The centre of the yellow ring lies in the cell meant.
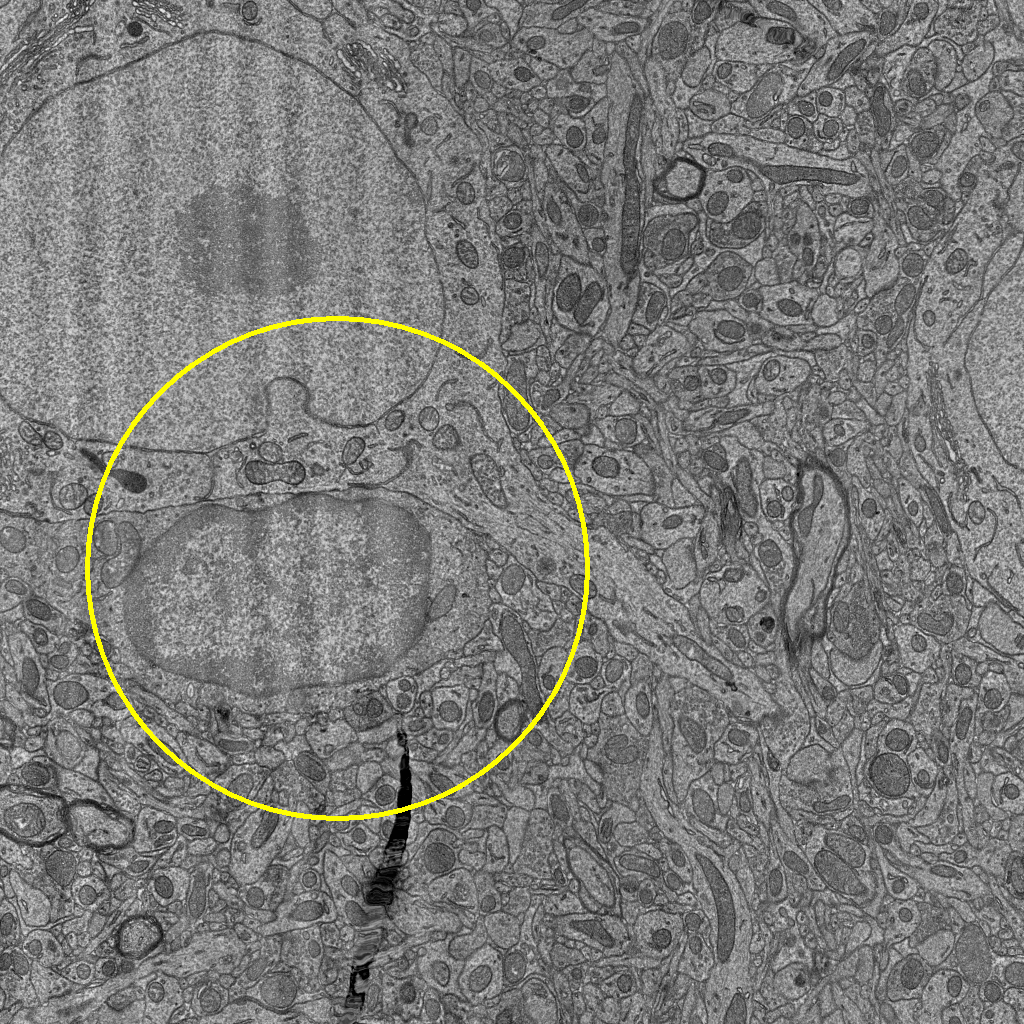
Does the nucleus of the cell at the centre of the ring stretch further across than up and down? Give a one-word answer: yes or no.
Yes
